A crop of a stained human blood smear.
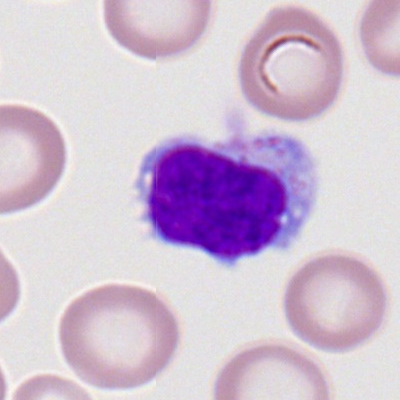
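Lymphocyte (central cell), stained human blood smear under the light microscope. The nucleus is a single unlobed mass occupying most of the cell, with no visible nucleoli. A few fine reddish granules lie in the cytoplasm on the right. The cell outline is irregular, with a ragged edge.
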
